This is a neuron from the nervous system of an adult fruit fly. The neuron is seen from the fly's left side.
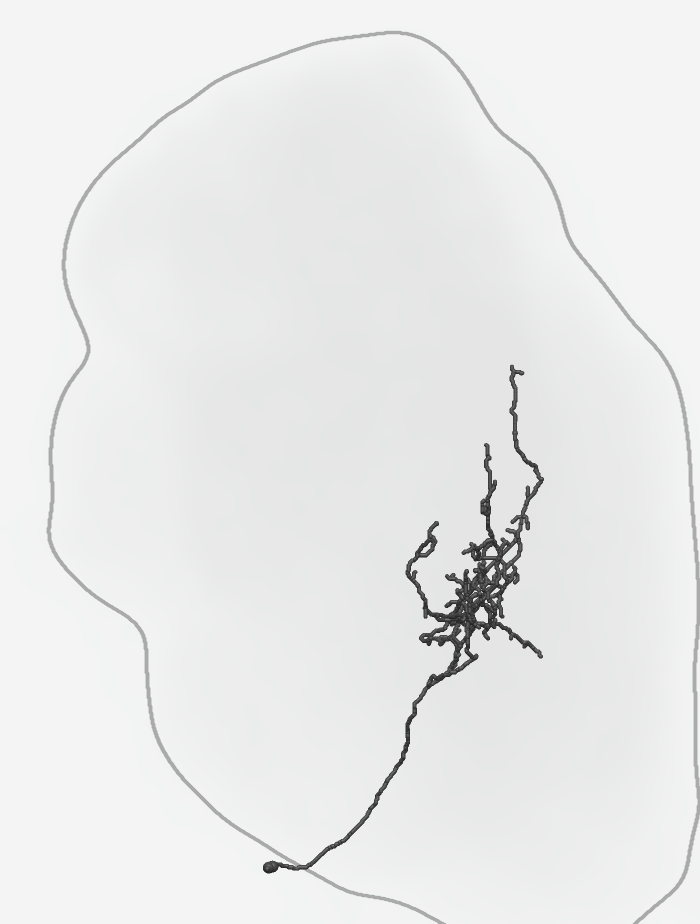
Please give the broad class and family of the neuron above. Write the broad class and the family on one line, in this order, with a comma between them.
central-brain intrinsic neuron, hemilineage MX3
